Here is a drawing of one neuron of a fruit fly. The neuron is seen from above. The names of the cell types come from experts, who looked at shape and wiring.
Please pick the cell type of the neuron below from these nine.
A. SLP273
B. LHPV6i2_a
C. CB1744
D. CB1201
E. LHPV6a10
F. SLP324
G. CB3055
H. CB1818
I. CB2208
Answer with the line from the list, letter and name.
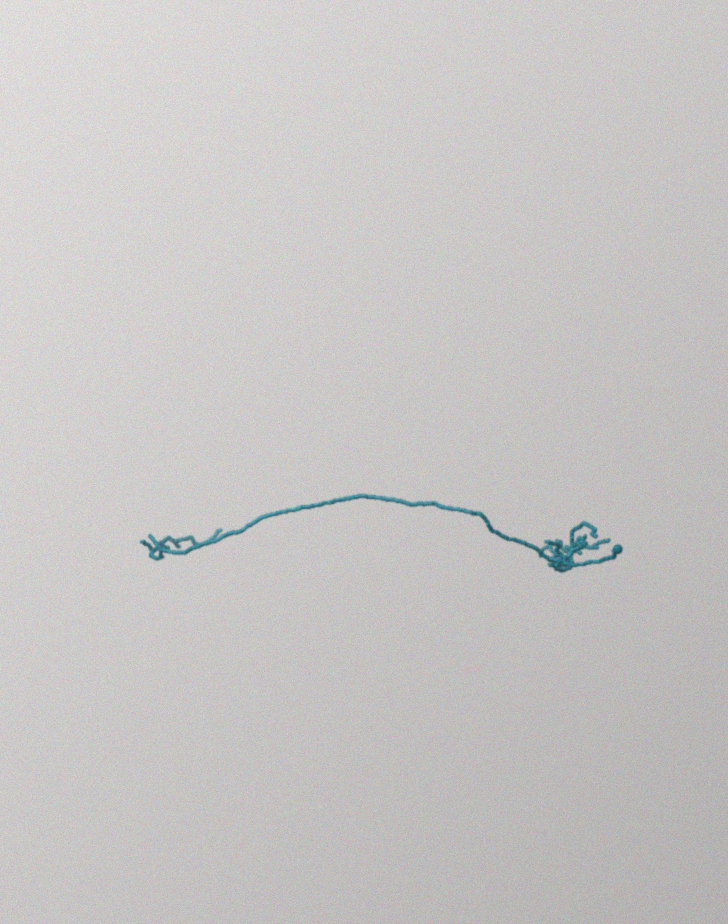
H. CB1818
